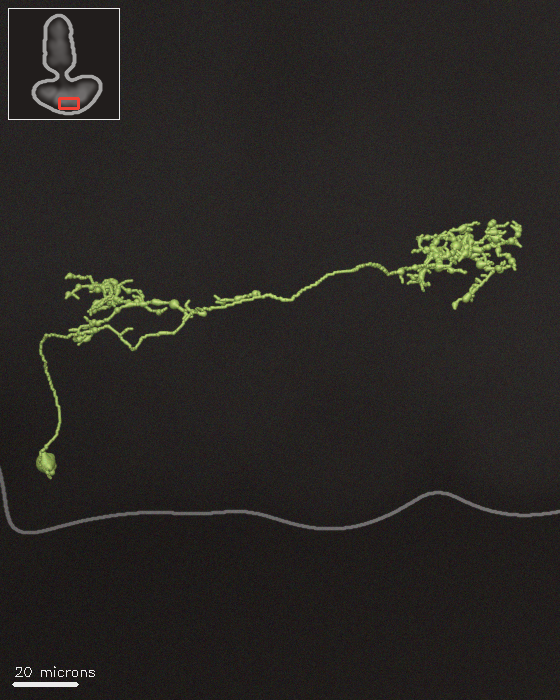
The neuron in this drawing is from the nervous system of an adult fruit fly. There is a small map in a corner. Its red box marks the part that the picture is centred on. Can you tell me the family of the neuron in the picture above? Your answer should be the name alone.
hemilineage ALv2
